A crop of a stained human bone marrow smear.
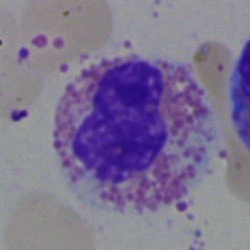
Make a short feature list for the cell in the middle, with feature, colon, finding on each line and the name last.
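Chromatin: condensed, deep purple.
Granules: coarse, round, packed throughout cytoplasm.
Granule colour: pinkish-purple.
Inter-granular cytoplasm: pale greyish-blue.
Cell: eosinophil.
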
